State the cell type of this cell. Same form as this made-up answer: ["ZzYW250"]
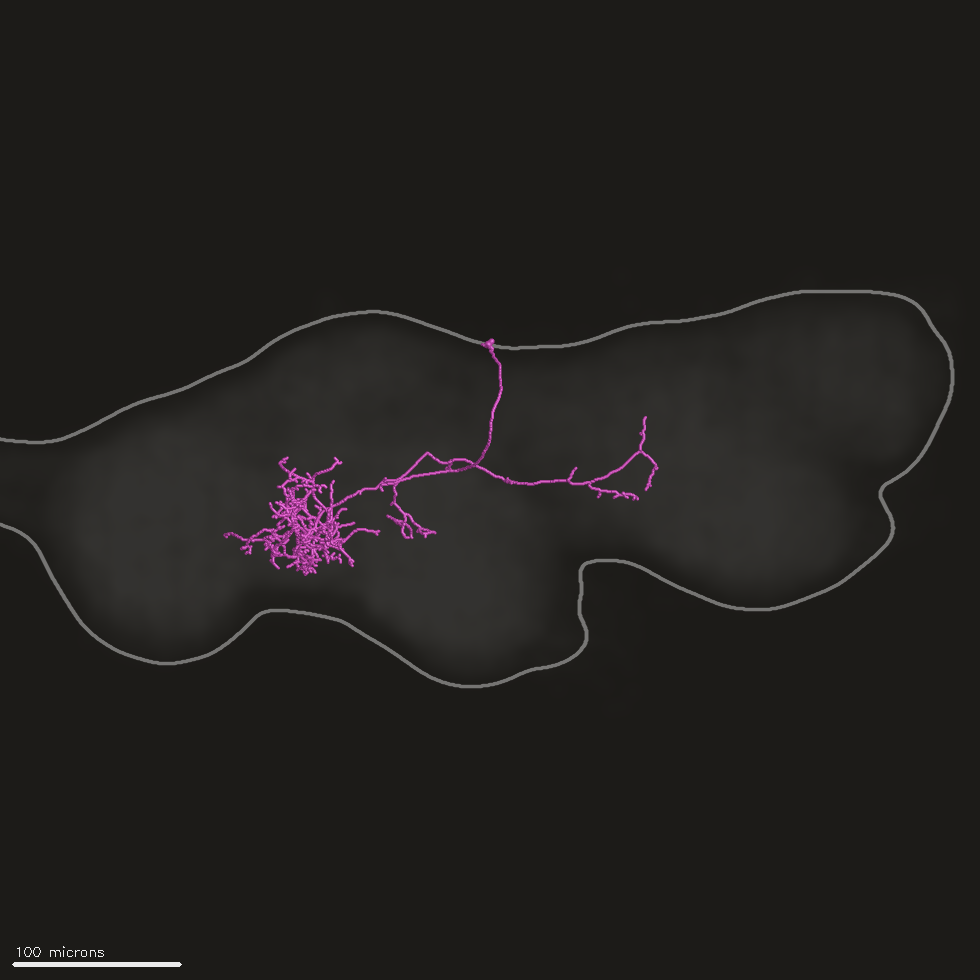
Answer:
["IN11A013"]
